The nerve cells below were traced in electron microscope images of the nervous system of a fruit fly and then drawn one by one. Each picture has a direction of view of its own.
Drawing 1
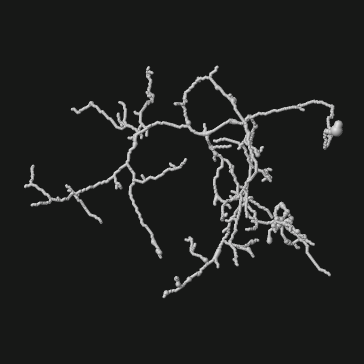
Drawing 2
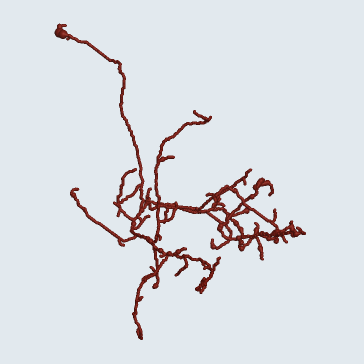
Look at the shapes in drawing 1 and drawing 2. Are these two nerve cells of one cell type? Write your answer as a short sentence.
They are of the same cell type.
